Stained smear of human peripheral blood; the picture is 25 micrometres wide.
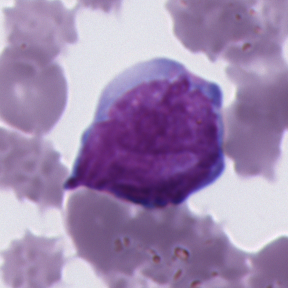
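Myeloblast, central nucleated cell. Outline irregular and angular, not round. Nucleus fills almost the whole cell. Cytoplasm stains pale blue. Small pointed tip juts out at lower left corner.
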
